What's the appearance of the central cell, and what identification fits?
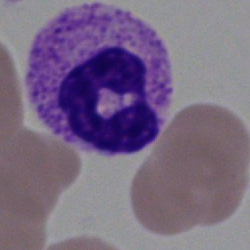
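The outline looks roughly round to me. Inside, the nucleus seems to close into a ring around a pale central space. Its chromatin is dense and dark purple. Plenty of cytoplasm surrounds it, pale pinkish-lilac in tone. I'd call this a segmented neutrophil.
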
